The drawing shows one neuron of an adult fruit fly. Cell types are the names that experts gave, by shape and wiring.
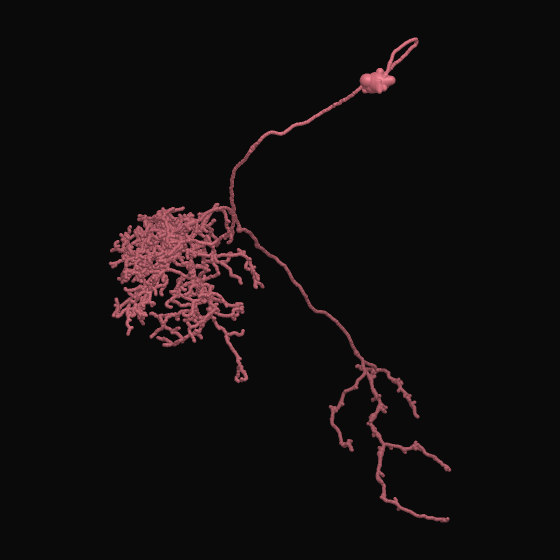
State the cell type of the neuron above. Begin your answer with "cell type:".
cell type: Tlp12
